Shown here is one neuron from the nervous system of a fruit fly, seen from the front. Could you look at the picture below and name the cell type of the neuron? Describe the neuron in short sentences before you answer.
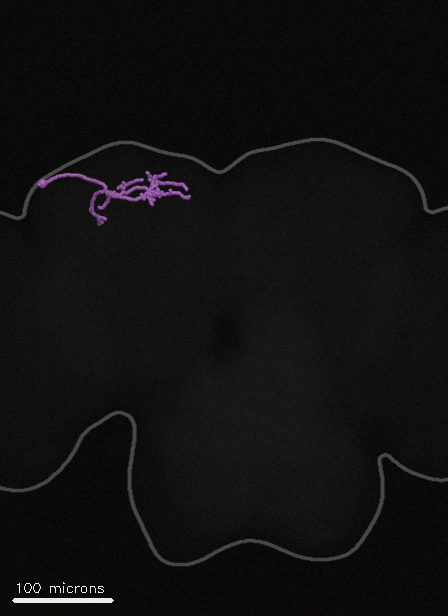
By the scale bar it is about 150 microns wide in this view. As drawn here it is more than twice as wide as it is tall. This is a central-brain intrinsic neuron. The cell type is SLP266.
